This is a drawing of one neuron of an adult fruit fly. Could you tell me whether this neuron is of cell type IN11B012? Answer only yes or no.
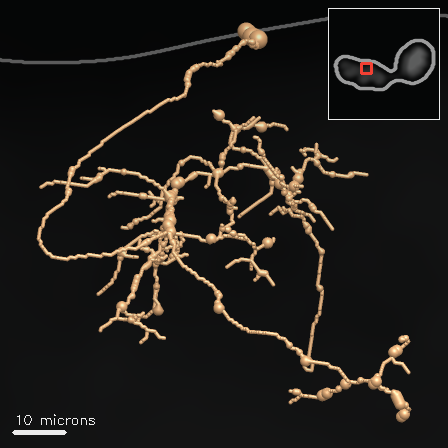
no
